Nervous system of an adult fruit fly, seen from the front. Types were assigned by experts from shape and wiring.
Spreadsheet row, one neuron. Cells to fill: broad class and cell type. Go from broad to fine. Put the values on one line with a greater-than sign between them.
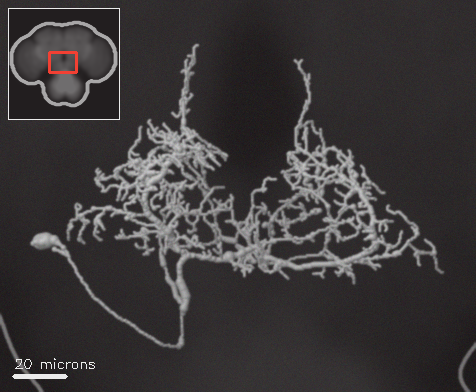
central-brain intrinsic neuron > PRW062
